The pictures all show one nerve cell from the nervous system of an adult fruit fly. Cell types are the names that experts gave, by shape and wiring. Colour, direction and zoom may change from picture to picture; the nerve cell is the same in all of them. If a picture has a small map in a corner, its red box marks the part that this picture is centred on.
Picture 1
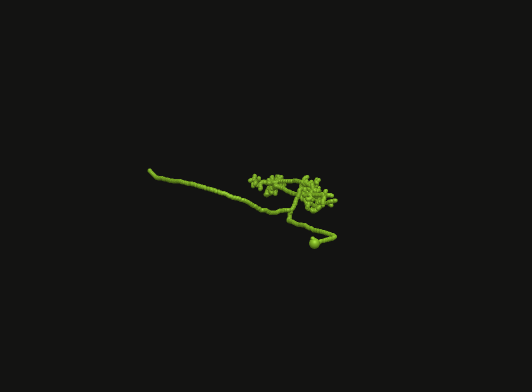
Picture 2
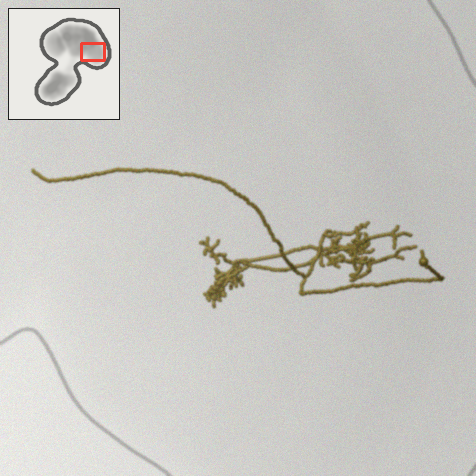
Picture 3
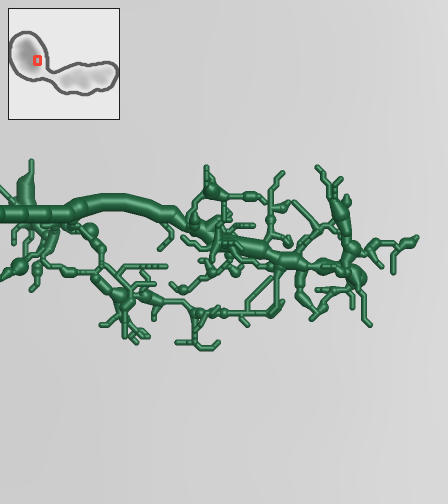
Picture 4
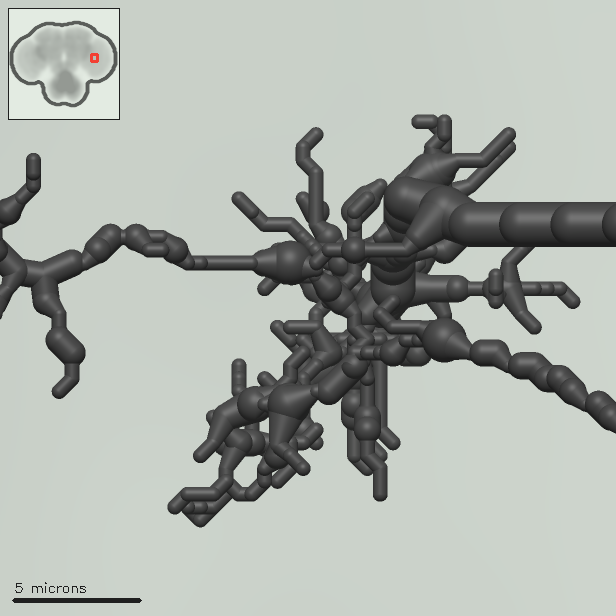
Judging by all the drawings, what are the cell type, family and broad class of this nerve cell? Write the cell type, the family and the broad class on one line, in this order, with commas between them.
TmY14, TmY, visual projection neuron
